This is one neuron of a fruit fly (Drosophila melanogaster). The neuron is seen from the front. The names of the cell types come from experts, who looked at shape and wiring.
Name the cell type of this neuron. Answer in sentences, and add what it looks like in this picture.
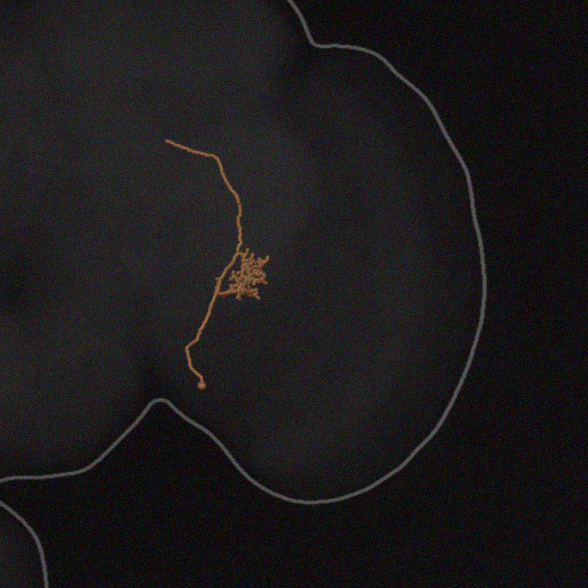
It is of cell type LoVP13. Its broad class is visual projection neuron. In this view it is taller than it is wide.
